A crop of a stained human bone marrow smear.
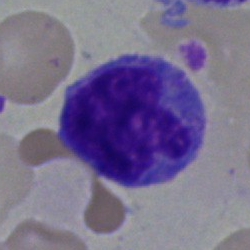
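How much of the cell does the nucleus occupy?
Most of it.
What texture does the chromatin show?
Uneven and patchy, in dark purple.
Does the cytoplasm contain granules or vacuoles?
Neither is visible.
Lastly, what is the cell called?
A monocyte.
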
